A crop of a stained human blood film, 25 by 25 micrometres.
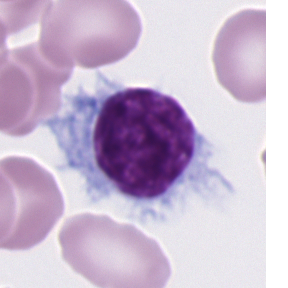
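Hairy cell: the nucleated cell at the centre of this blood smear. Look around its border and you will find fine hair-like projections extending from the cytoplasm. The cytoplasm itself is pale blue. Now turn to the nucleus of this hairy cell: it is round in outline, about 9 micrometres across, with no lobes or deep indentations. Its chromatin is dense and dark purple, with slightly paler patches.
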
